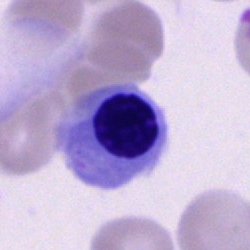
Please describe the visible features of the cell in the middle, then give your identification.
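Look at the nucleus: it sits off-centre, toward the right side of the cell. Its chromatin is dense, dark purple and coarsely clumped. The cytoplasm is a moderate blue, with a few small pinkish-purple granules at the lower left. This is an erythroblast.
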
